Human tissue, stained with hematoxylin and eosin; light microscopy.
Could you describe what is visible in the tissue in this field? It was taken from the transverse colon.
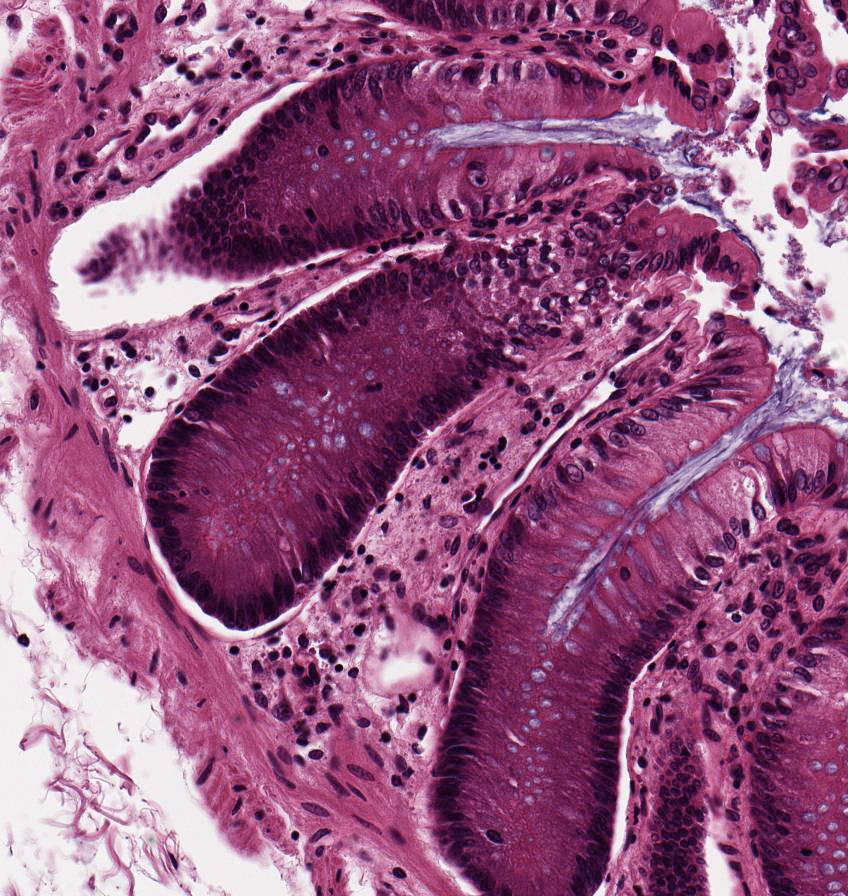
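Elongated epithelial folds cross the field diagonally from lower left to upper right, separated by narrow strips of stroma. A single layer of tall columnar cells lines each fold, their dark, elongated nuclei crowded toward the base. Above the nuclei the cytoplasm is deep purple-pink, holding scattered small pale round vacuoles. Along the left edge, a band of pink spindle cells with elongated nuclei runs top to bottom.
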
